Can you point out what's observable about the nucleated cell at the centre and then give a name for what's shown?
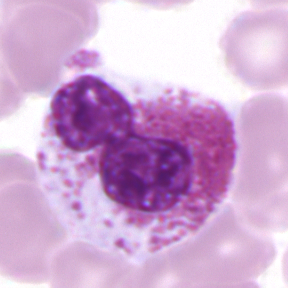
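Outline roughly round. Nucleus of two lobes set diagonally, one upper left, one lower right. Cytoplasm pale, nearly colourless where granules are sparse. Identification: eosinophil.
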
